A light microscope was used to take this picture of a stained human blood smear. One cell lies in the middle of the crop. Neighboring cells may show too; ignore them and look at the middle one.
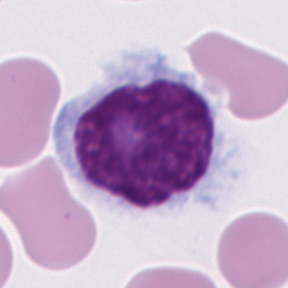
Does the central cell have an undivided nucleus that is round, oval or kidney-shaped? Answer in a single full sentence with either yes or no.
Yes, this cell's nucleus is a single compact round, oval or kidney-shaped mass, not band-shaped.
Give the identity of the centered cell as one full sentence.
Located at the centre of the crop is a hairy cell.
